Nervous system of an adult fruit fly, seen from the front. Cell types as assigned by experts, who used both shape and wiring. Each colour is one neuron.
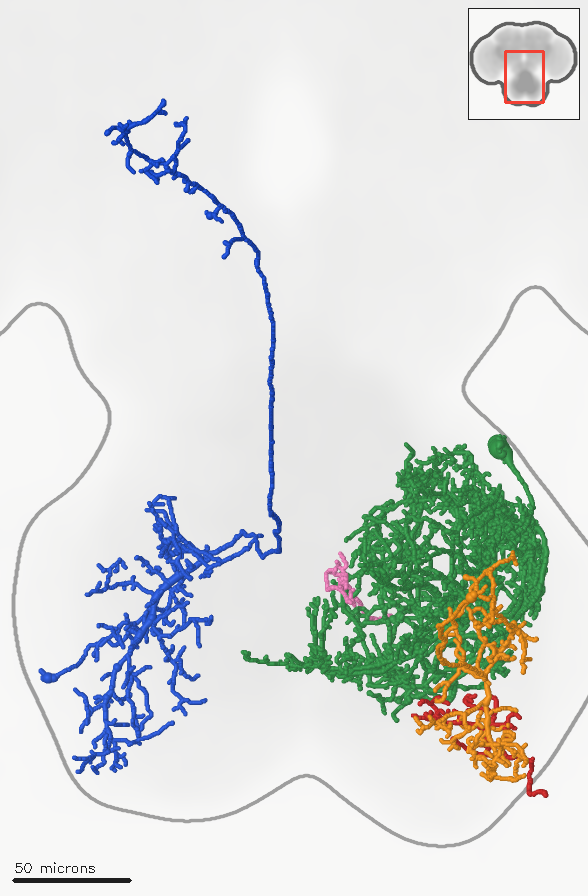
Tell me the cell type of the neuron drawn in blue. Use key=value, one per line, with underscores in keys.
cell_type=AN03B094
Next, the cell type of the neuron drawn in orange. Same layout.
cell_type=IN16B076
